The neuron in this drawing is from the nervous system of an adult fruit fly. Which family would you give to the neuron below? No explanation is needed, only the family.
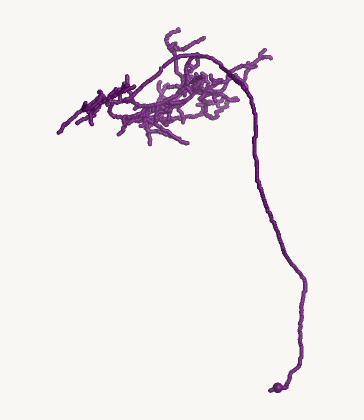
hemilineage 02A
